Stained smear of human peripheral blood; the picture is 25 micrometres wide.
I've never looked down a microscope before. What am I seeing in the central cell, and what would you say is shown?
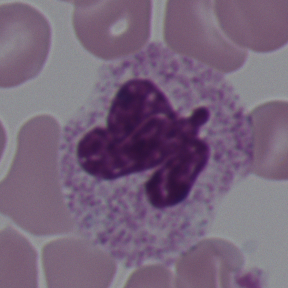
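Roughly round in outline, the cell has a slightly uneven, finely bumpy edge. Coarse dark purple chromatin shows paler streaks between dense areas. Abundant pale pinkish cytoplasm, filled with many fine pink-violet granules, surrounds the nucleus on all sides. The cell is a segmented neutrophil.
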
